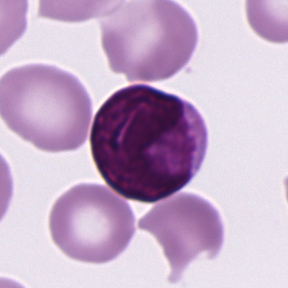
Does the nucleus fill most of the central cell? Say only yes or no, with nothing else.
Yes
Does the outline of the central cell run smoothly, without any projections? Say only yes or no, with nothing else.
Yes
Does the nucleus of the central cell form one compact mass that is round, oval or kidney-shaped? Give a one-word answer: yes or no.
Yes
